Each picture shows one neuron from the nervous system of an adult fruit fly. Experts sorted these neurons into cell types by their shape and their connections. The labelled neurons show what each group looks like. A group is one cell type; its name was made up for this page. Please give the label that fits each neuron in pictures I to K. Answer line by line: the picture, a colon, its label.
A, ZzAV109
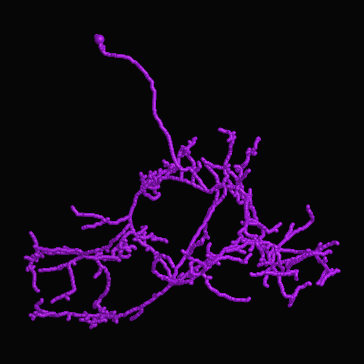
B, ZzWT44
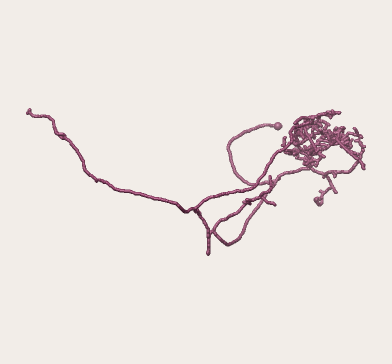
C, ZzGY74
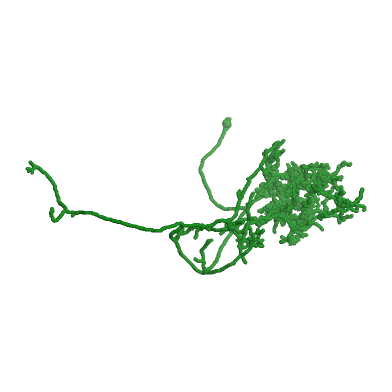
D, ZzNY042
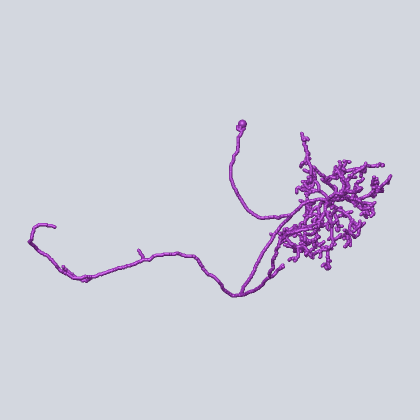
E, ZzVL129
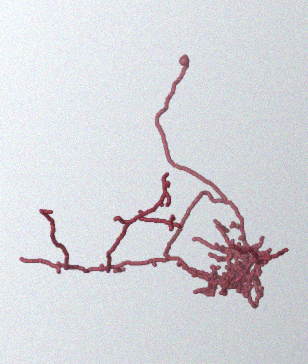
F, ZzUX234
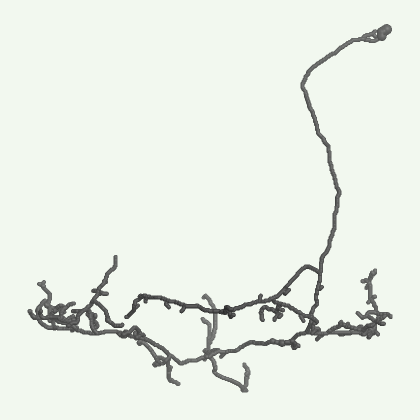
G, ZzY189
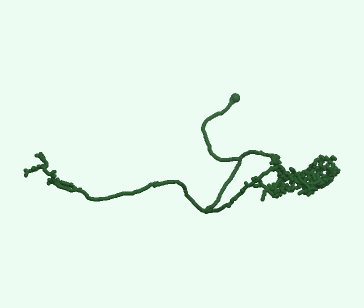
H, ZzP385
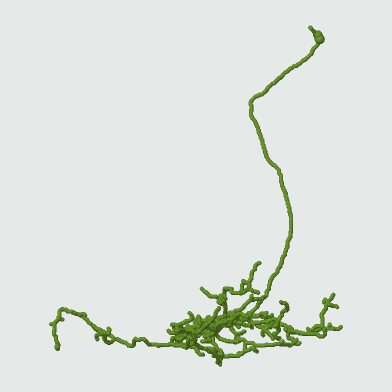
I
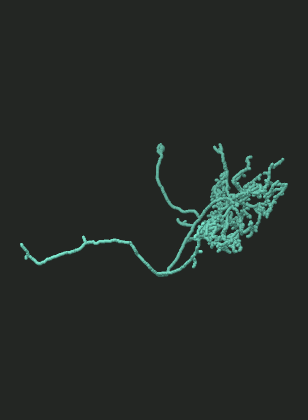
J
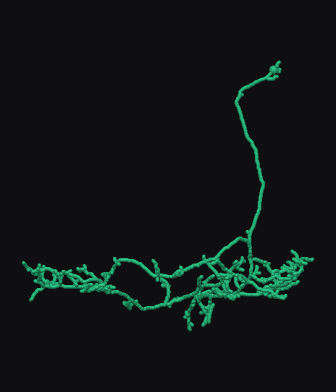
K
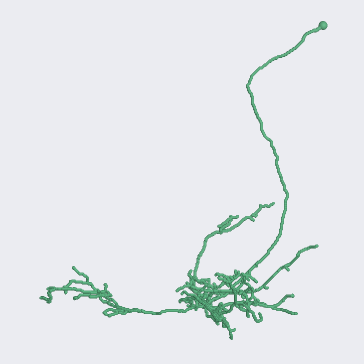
I: ZzNY042
J: ZzUX234
K: ZzP385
